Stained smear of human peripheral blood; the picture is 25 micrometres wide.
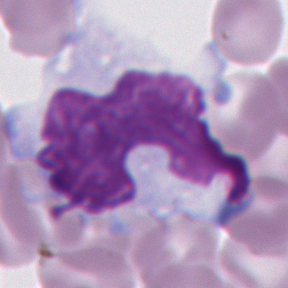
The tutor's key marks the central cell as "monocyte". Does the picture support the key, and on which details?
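I'd weigh the cytoplasm first: pale greyish blue, with no distinct purple or orange granules standing out.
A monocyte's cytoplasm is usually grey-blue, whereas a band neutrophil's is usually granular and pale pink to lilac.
That speaks for monocyte and against band neutrophil, so yes, monocyte fits. Beyond that, I'd simply note a nucleus bent into a broad horseshoe opening downward, and an outline that is ragged and irregular rather than smoothly round.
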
